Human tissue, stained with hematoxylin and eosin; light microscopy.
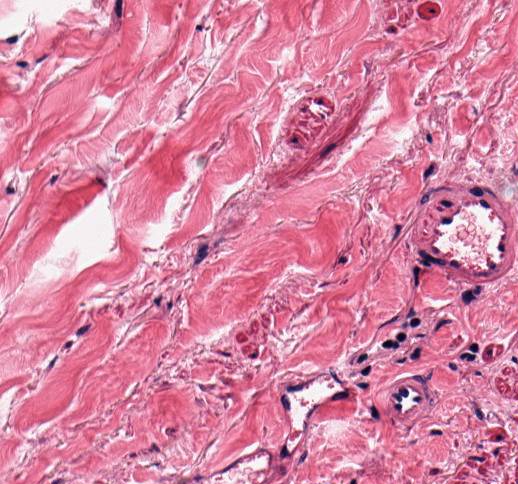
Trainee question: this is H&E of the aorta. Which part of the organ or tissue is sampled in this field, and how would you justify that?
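That's tunica adventitia. Thick, wavy, eosinophilic collagen bundles fill most of the field, with sparse small dark elongated fibroblast nuclei scattered between them.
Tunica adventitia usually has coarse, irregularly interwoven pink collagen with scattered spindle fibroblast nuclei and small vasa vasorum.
A small round vessel with a thin pink wall and open lumen sits near the right edge at mid-height, and the lower right holds more nuclei and small vessels than the upper left.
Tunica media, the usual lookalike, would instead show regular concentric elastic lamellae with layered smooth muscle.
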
